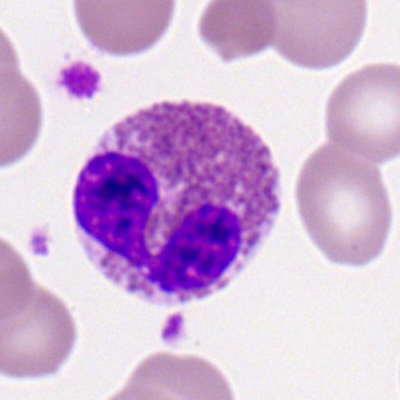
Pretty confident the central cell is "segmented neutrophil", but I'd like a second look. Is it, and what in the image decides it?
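Point by point, then: the nucleus has two lobes, one at the left and one at the lower right, both in the lower half of the cell.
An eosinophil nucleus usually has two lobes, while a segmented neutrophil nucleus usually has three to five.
So the lobe count speaks for eosinophil and against segmented neutrophil. The chromatin is dark purple and coarsely clumped.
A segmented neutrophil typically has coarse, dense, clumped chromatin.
That point suits segmented neutrophil. Neither lobe shows a nucleolus, the cytoplasm is abundant and fills most of the upper half, and the granules leave the outlines of the lobes visible. All told, segmented neutrophil doesn't fit: this cell is an eosinophil.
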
